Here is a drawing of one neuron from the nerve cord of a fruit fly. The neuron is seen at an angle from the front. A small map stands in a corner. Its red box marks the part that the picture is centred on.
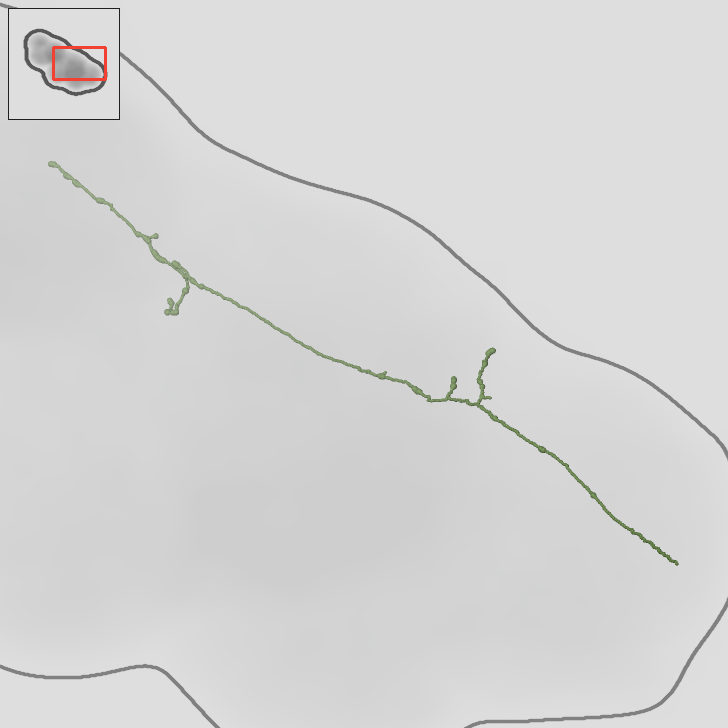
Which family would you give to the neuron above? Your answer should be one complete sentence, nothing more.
What the neuron belongs to is the family hemilineage PSp2.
